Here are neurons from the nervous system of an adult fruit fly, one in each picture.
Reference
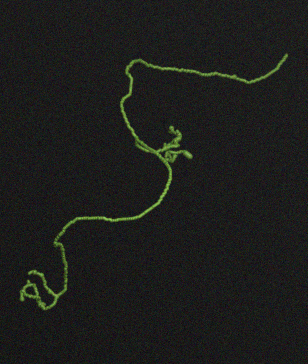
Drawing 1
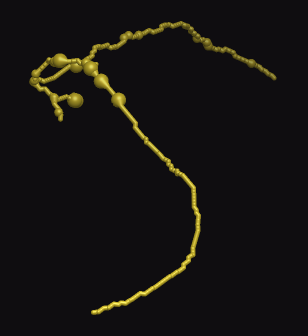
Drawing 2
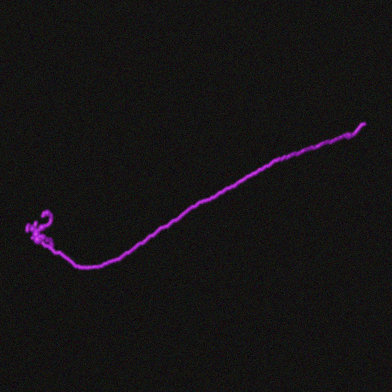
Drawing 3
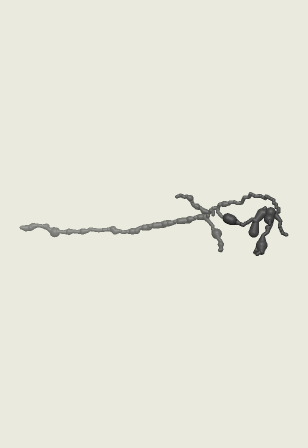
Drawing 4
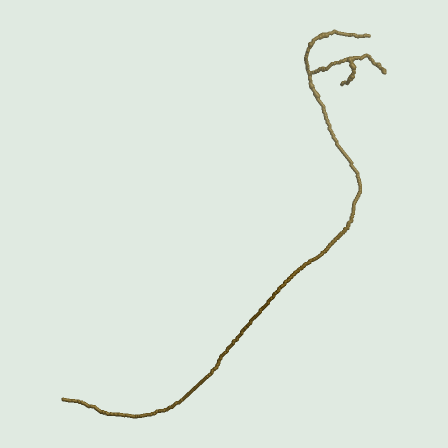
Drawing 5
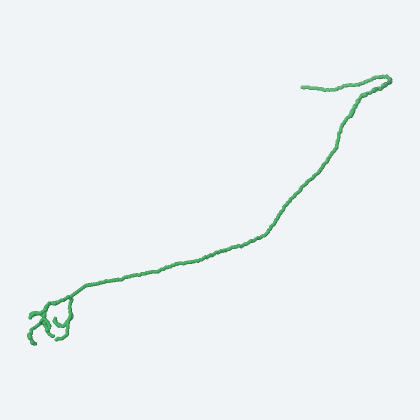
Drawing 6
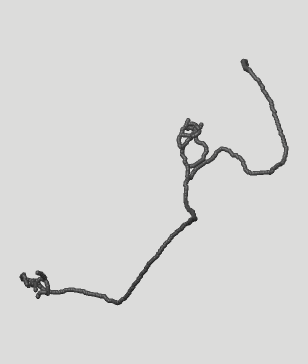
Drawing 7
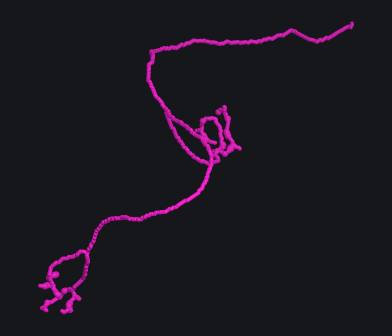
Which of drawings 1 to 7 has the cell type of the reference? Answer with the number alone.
7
